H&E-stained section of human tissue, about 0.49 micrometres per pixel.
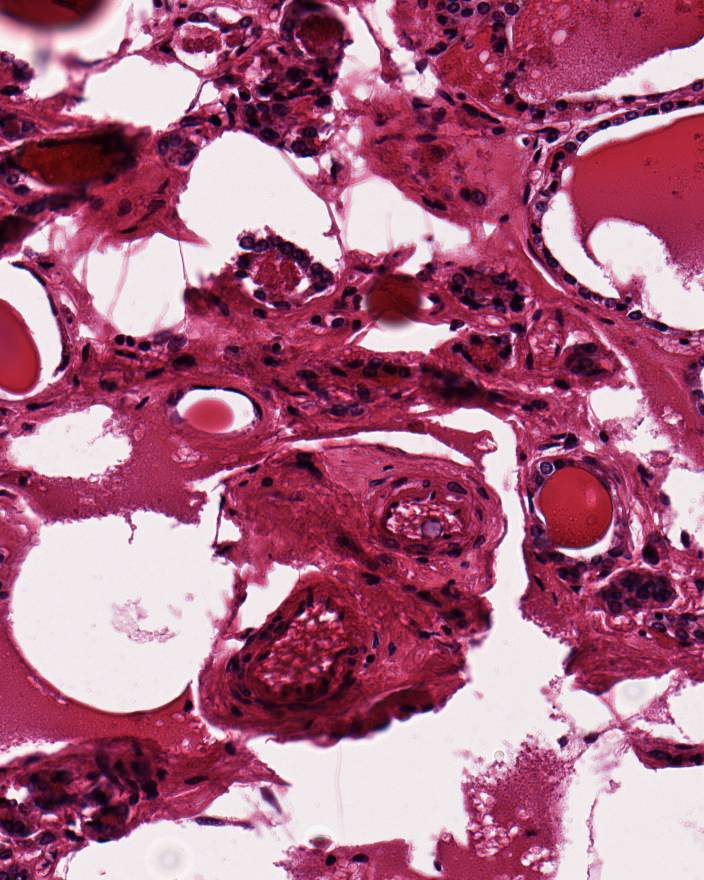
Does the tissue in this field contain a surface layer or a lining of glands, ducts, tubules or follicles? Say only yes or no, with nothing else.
Yes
